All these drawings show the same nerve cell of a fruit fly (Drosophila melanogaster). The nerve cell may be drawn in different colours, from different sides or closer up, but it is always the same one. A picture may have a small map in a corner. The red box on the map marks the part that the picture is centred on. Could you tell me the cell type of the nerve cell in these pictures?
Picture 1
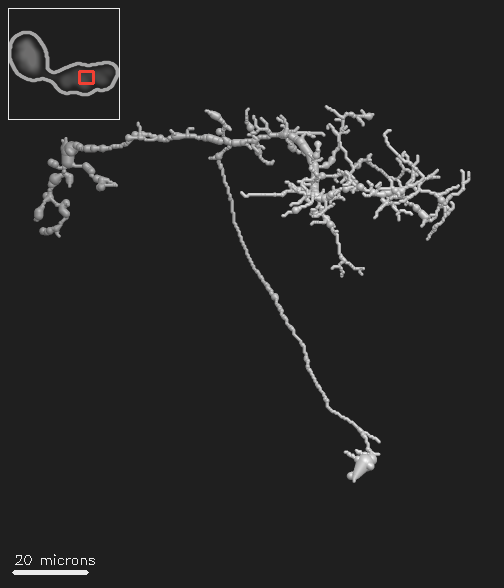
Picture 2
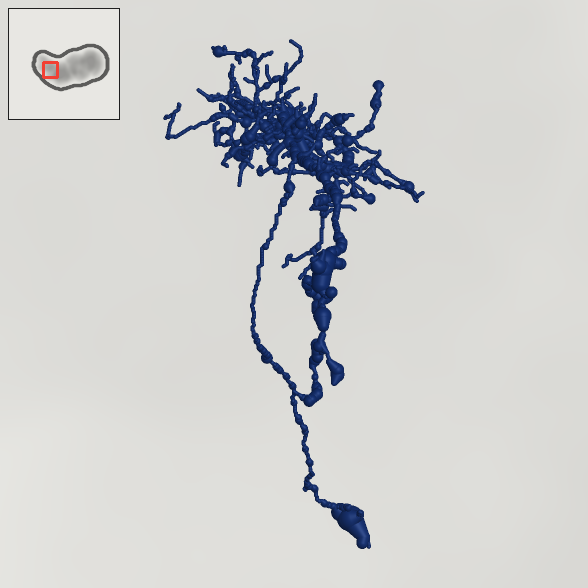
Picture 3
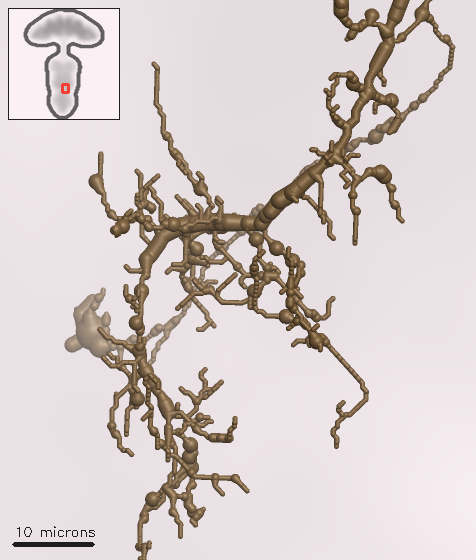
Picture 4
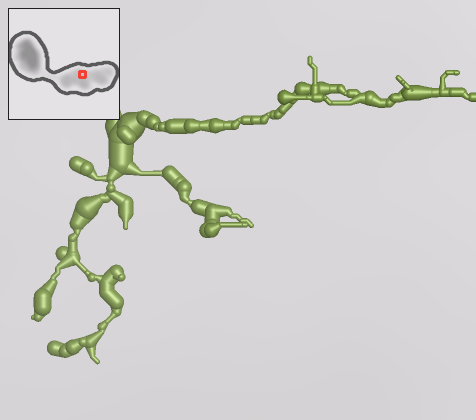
IN03B060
